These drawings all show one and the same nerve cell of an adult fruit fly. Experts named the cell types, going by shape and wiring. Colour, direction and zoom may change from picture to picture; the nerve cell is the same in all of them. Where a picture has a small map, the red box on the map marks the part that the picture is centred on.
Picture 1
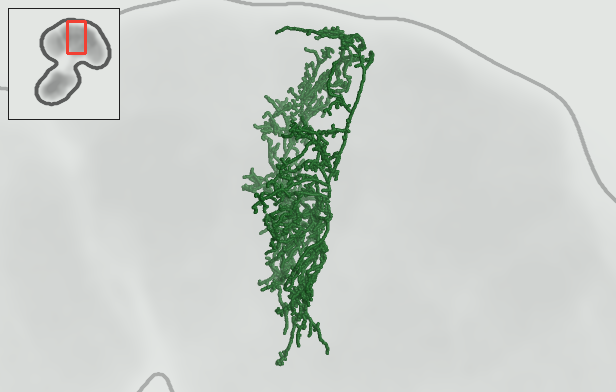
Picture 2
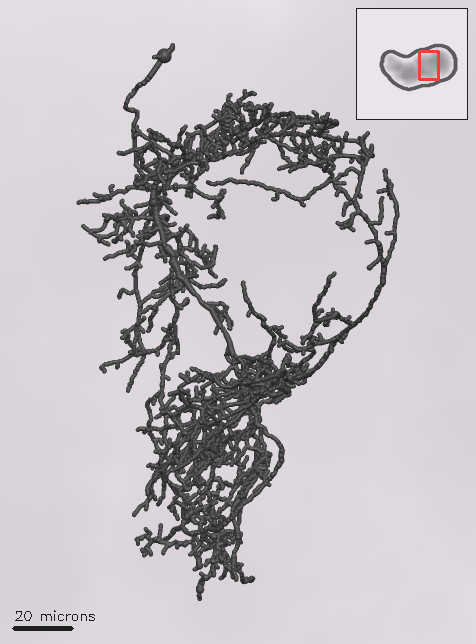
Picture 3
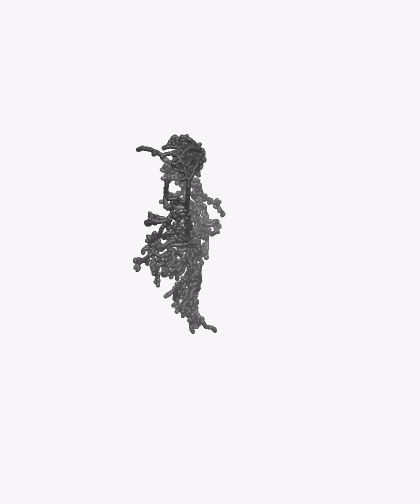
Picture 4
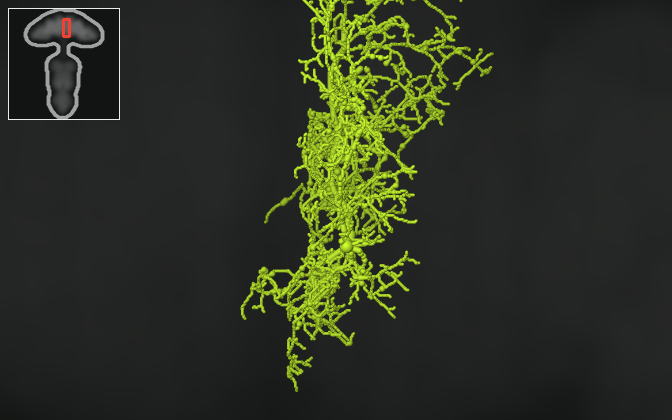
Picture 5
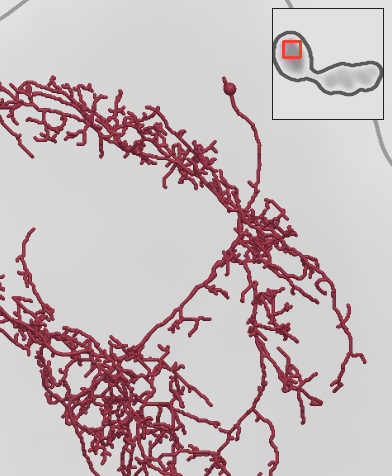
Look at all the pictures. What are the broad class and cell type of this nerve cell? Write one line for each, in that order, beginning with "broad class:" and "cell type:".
broad class: central-brain intrinsic neuron
cell type: SMP544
